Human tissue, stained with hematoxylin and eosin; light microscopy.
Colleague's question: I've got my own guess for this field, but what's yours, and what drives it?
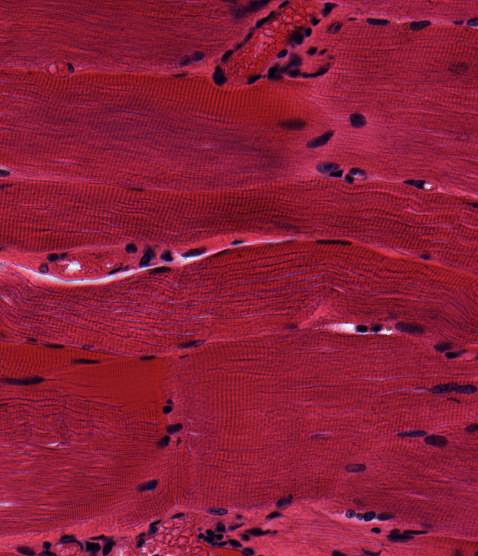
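Skeletal muscle, with long fibres lying side by side and running roughly horizontally across the whole field. Look at the fine transverse cross-striations along them, and at the nuclei, which sit at the fibre edges, most of them dark, flattened and elongated in the fibre direction.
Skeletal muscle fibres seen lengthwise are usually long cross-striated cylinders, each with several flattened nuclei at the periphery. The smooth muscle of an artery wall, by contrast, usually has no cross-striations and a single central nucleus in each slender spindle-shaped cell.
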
